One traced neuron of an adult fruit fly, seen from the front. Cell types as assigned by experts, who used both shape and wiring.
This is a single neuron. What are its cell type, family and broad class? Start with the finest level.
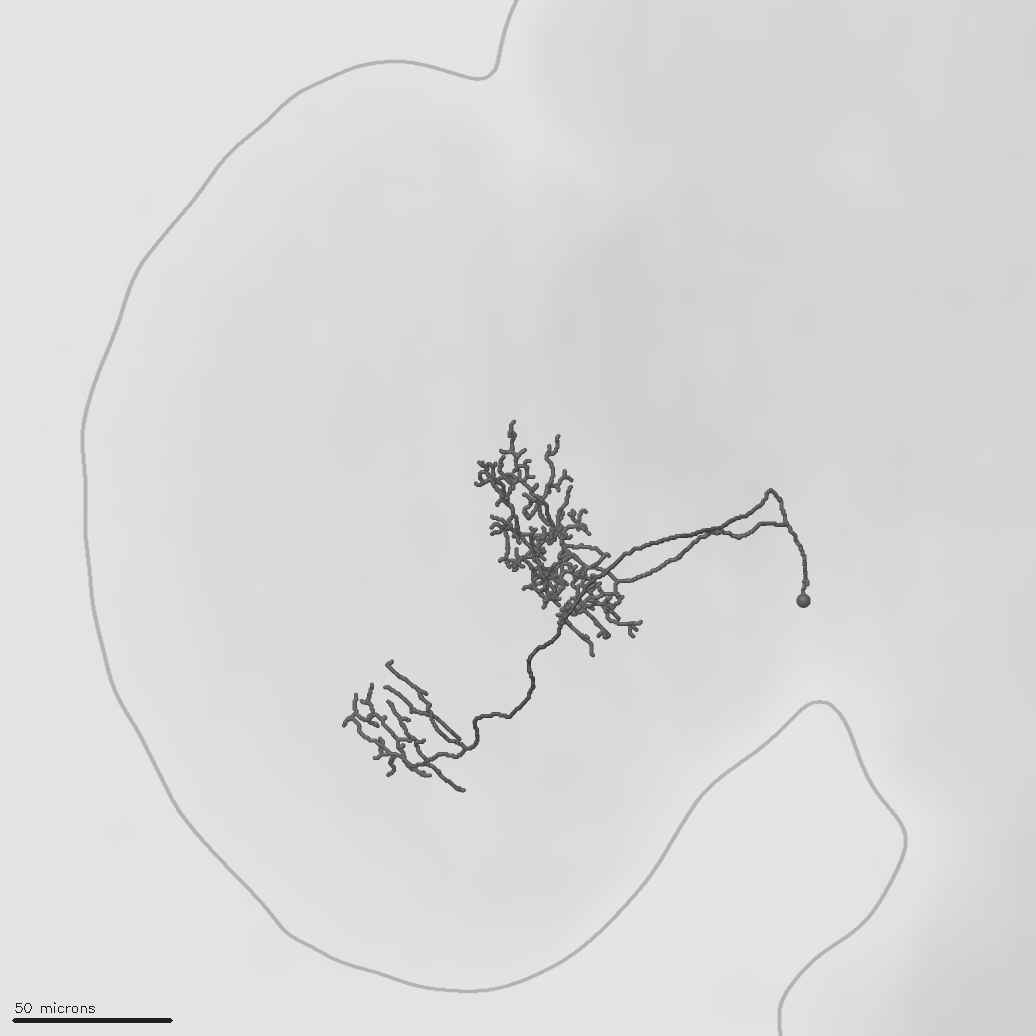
MeLo12; MeLo; optic-lobe intrinsic neuron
